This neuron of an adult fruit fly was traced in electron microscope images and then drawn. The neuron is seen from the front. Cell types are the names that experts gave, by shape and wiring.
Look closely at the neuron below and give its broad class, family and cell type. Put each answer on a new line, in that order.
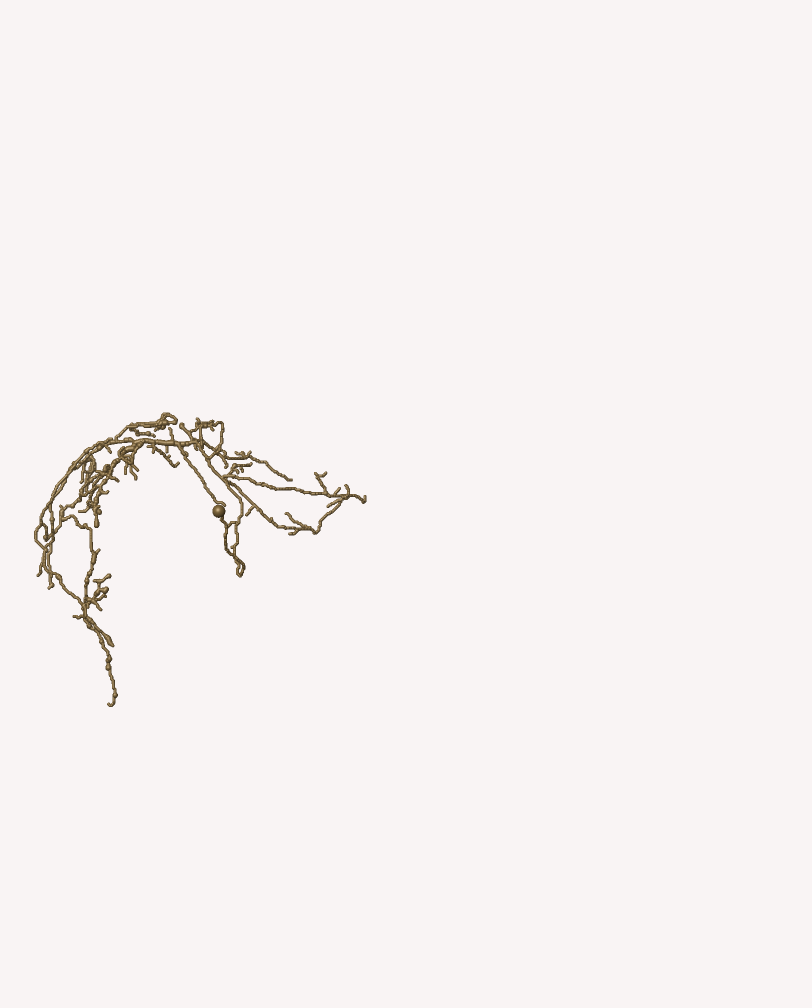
nerve-cord intrinsic neuron
hemilineage 08A
IN08A030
